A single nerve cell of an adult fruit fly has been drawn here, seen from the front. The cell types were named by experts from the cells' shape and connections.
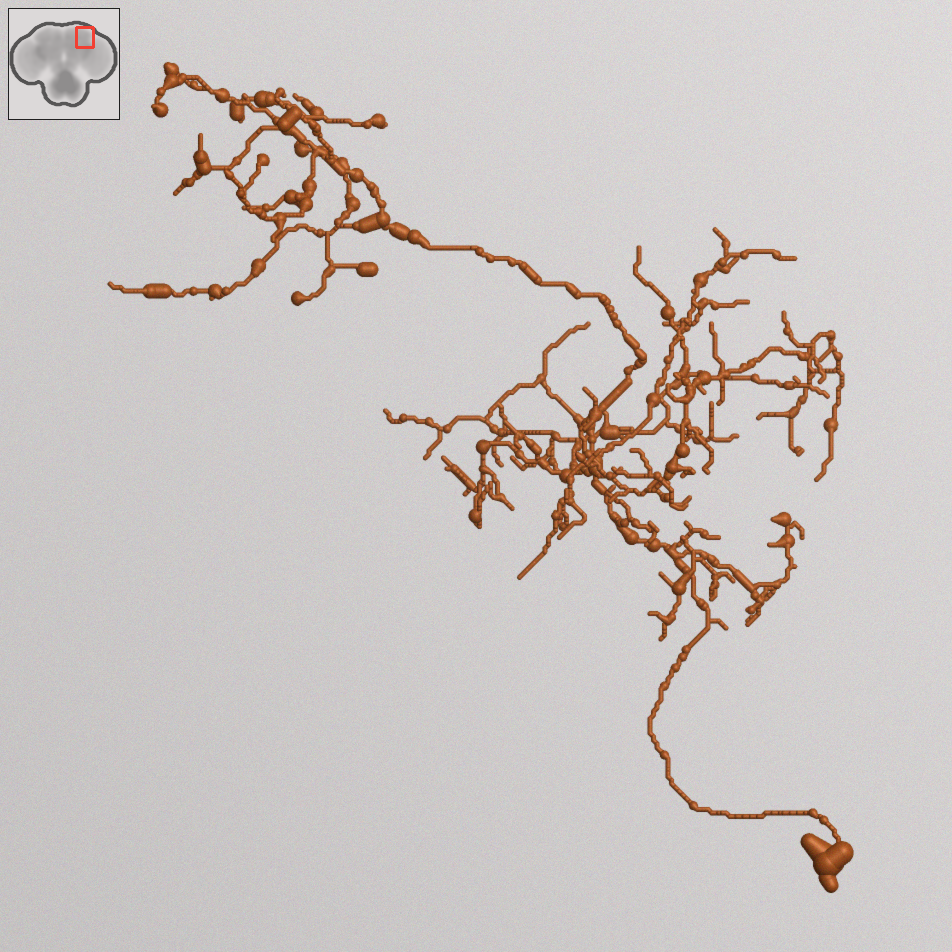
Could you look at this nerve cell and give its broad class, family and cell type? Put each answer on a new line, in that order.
central-brain intrinsic neuron
hemilineage LHa2
CB2805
